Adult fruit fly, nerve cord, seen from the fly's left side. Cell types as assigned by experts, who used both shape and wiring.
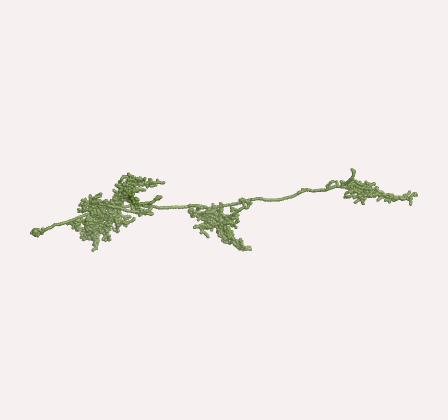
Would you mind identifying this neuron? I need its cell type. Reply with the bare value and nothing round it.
IN07B020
